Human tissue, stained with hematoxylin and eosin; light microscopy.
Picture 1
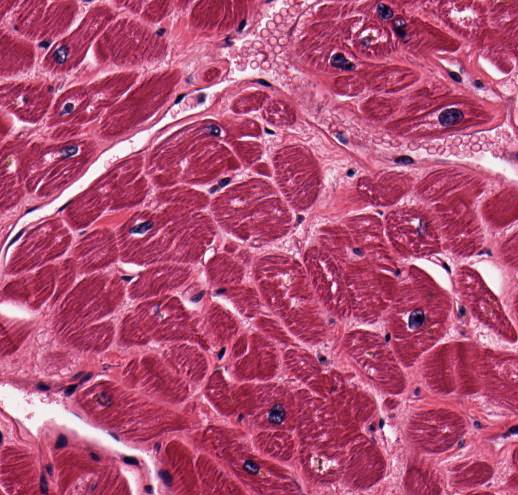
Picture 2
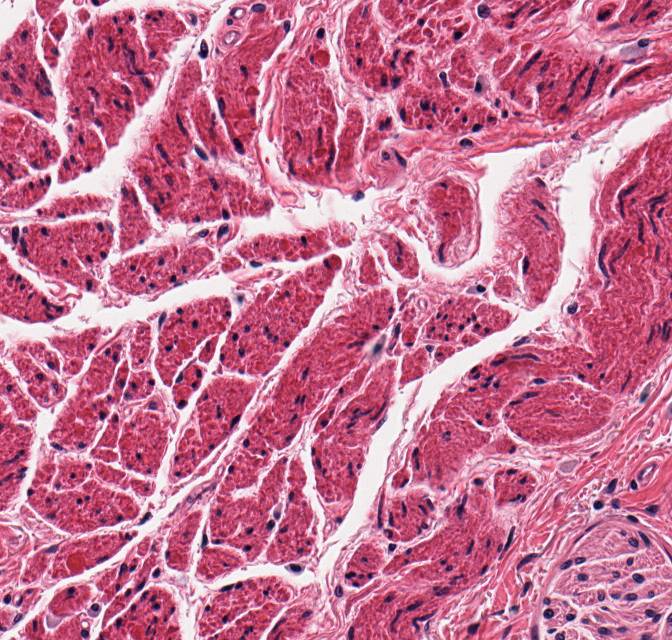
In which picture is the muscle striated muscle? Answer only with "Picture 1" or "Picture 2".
Picture 1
